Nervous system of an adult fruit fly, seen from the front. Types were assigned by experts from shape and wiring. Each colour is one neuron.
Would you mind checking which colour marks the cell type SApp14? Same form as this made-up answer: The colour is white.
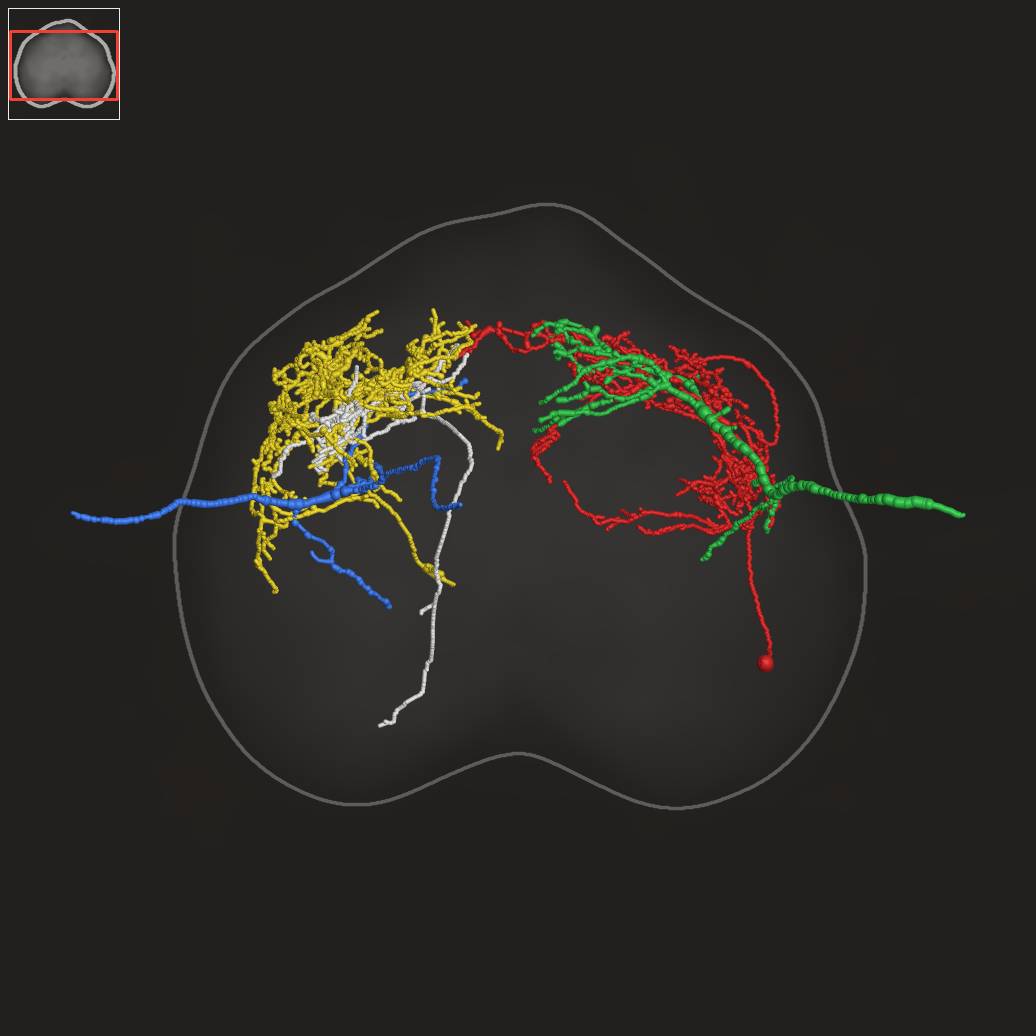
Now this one: The colour is blue.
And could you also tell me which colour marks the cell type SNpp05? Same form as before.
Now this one: The colour is green.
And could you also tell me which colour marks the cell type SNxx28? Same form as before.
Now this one: The colour is white.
